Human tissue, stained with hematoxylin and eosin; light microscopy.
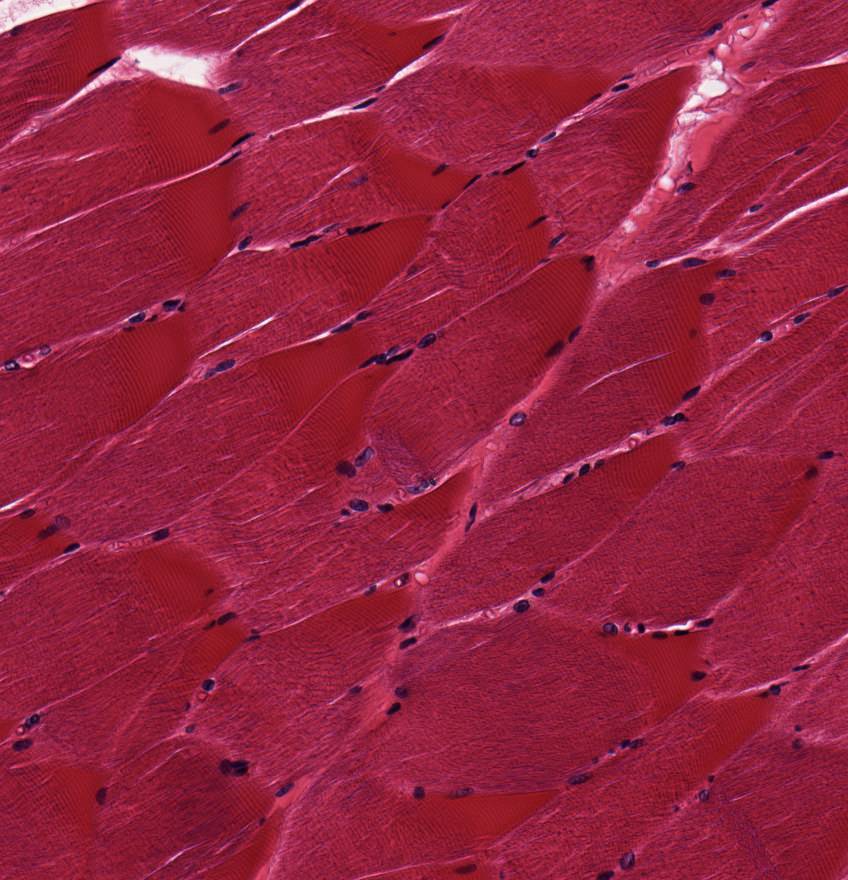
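Skeletal muscle. Dark, elongated nuclei lie at the fibre edges, not in their centres. Fibre cytoplasm stains a deep, intense red with eosin. Thin, delicate connective tissue strands separate neighbouring fibres. Near the upper right lies a small pale zone of loose connective tissue with tiny vessels.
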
